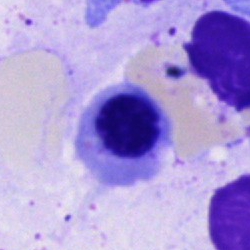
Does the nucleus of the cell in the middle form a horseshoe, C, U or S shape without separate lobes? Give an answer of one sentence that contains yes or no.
No, the nucleus is compact and round or oval rather than band-shaped.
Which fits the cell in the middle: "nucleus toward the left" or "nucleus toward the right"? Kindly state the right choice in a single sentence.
Toward the left of the nucleus extends most of the cytoplasm.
